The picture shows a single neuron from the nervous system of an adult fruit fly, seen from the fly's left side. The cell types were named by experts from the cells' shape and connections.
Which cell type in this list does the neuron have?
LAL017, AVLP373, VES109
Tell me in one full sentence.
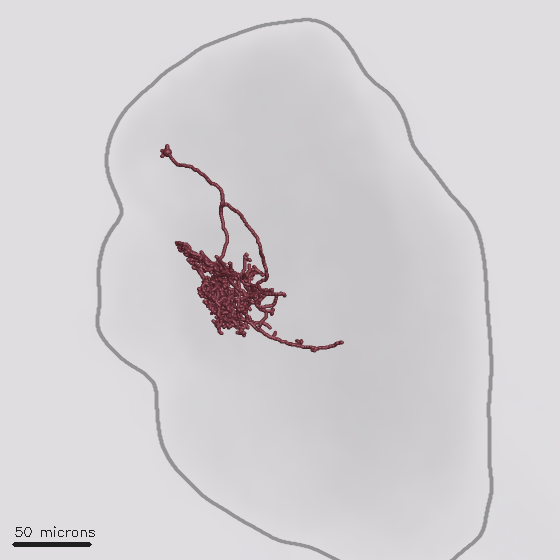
Belonging to the cell type LAL017 is this neuron.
